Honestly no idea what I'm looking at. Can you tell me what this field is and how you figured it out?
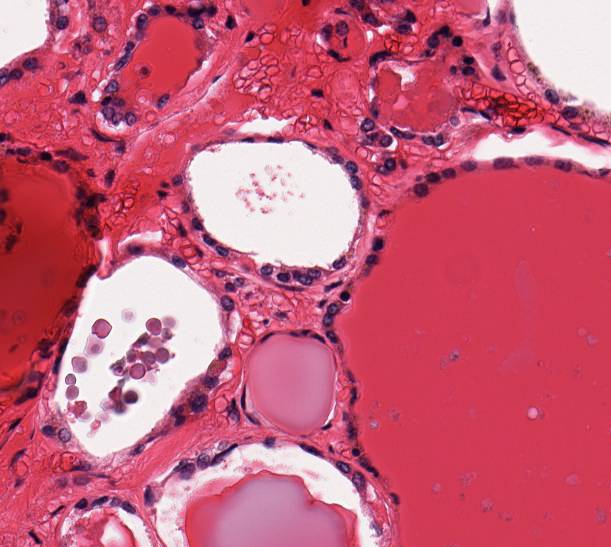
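Thyroid follicle is the structure shown. The field consists of closed, rounded follicles of varying size, packed closely together. One very large follicle filled with homogeneous pink colloid takes up most of the right half. The lining is a single layer of flattened to low cuboidal cells with small, round, darkly stained nuclei.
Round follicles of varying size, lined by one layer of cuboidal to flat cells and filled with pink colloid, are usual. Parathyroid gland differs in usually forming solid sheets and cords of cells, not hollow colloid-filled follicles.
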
